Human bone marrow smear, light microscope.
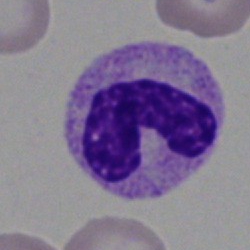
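Band neutrophil, the central cell in a stained human bone marrow smear. The nucleus is a single unsegmented band bent into a horseshoe shape, its opening facing downward. Its chromatin is dark purple and densely condensed. The cytoplasm is pale lilac-pink, with fine purple granules scattered throughout.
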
